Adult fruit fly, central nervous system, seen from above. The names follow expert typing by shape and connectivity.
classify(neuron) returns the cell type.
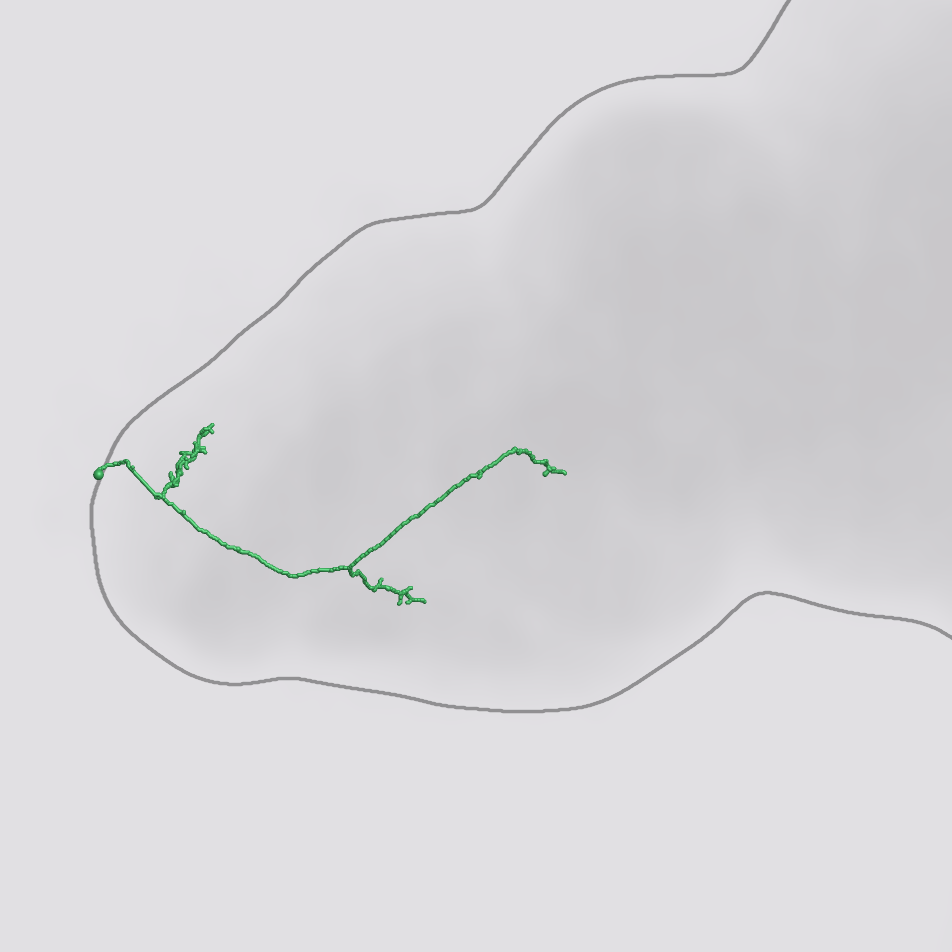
TmY9b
